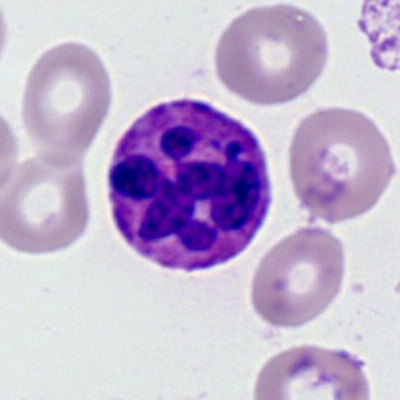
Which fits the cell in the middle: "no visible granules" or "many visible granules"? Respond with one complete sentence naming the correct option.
Its cytoplasm contains many granules that can be seen.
